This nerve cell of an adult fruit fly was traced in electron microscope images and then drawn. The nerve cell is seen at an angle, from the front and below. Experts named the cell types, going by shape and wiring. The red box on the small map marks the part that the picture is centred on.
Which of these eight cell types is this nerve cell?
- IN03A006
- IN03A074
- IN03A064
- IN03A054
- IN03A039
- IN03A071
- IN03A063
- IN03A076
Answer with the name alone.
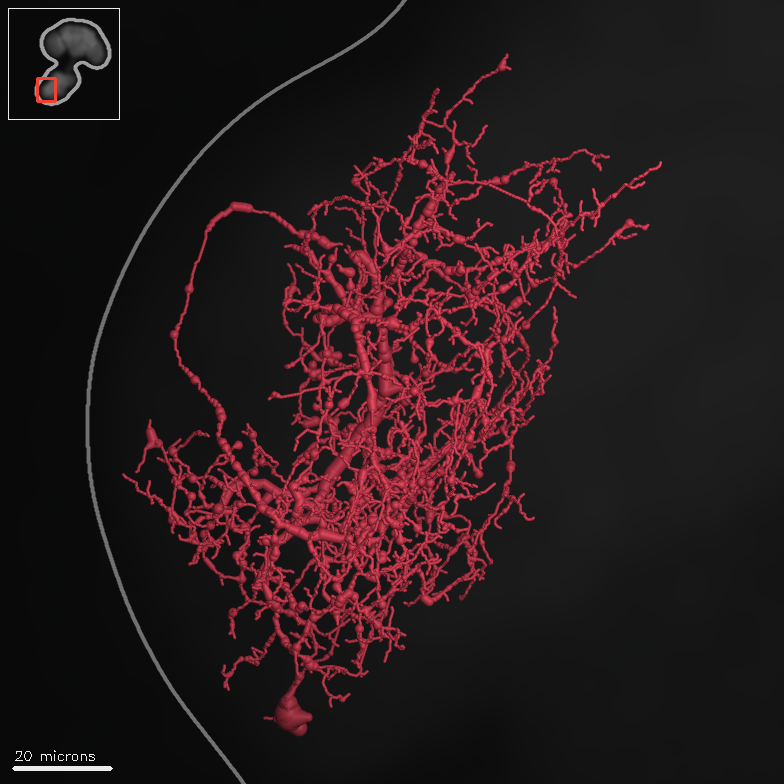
IN03A006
